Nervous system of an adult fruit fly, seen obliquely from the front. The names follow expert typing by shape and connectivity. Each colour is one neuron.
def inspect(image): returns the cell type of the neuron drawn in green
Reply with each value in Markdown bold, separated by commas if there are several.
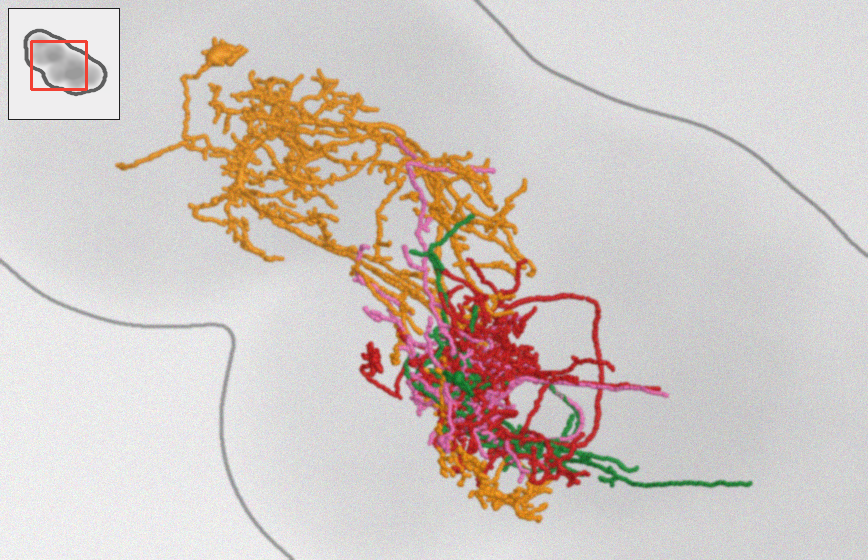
**IN17A095**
